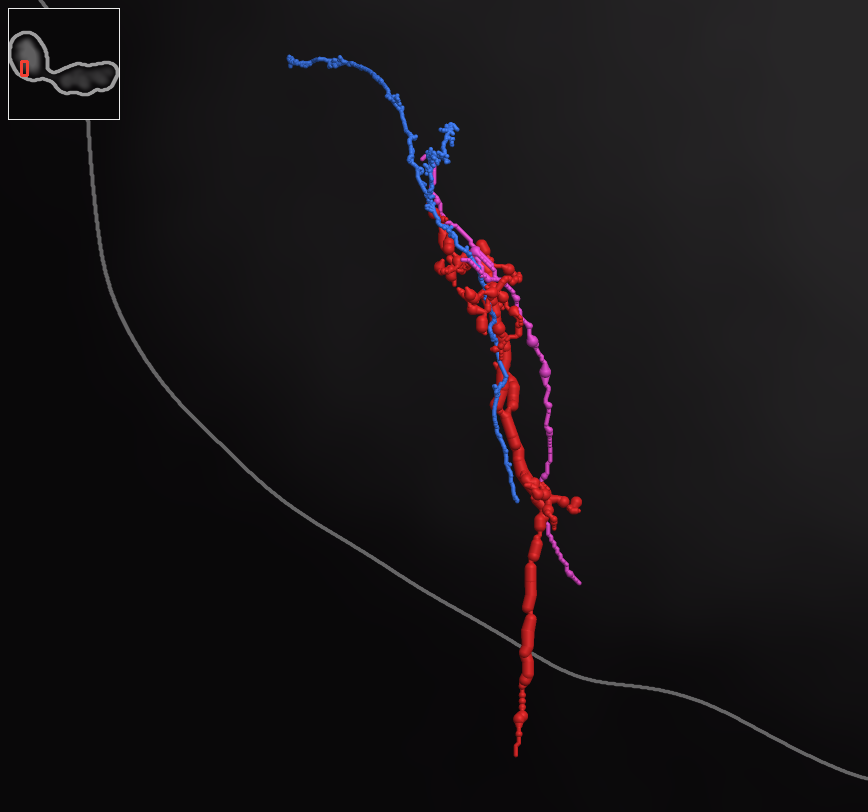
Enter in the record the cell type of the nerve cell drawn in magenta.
LB2d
